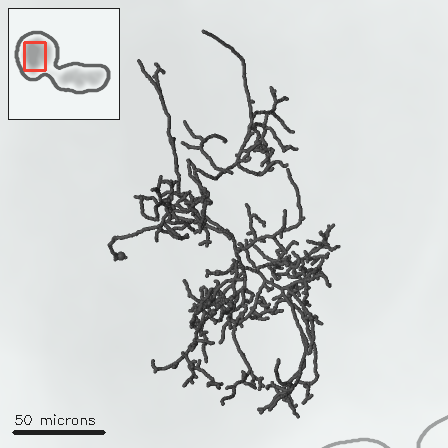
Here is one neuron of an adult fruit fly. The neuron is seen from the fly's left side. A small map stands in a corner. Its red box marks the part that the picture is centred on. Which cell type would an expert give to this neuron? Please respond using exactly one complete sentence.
This neuron belongs to the cell type GNG638.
